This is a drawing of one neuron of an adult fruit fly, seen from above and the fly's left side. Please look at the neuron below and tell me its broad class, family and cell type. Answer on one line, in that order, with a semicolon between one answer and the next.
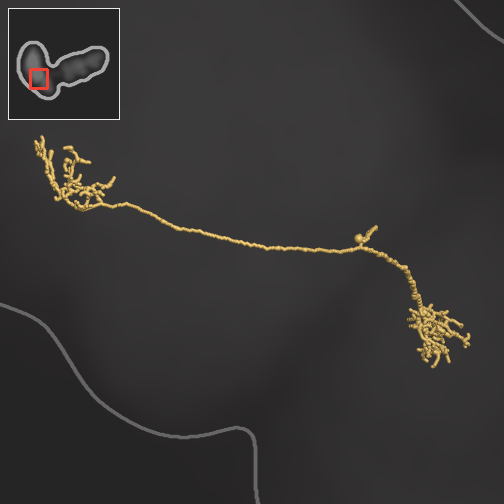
visual projection neuron; hemilineage VPNd2; LC10c-2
